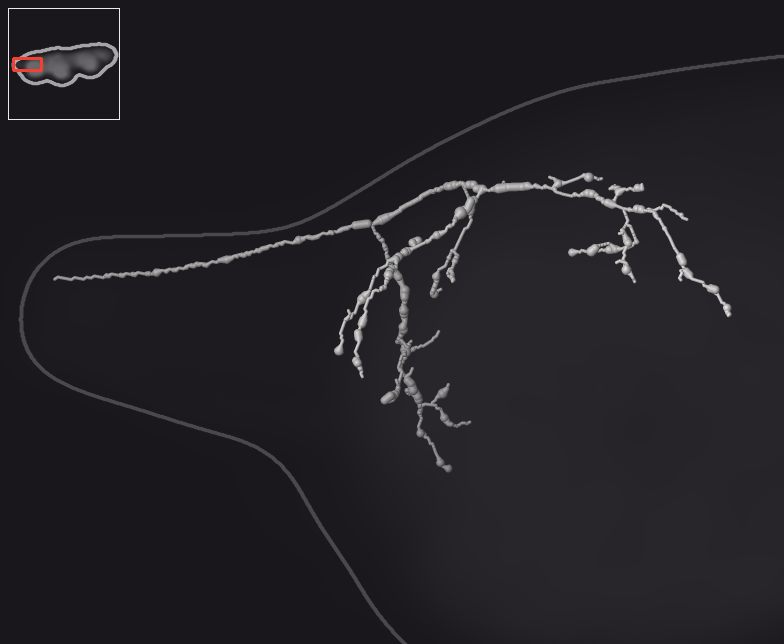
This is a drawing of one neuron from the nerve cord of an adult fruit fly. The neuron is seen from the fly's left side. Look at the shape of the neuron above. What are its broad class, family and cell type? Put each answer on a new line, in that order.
descending neuron
DNge
DNge027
